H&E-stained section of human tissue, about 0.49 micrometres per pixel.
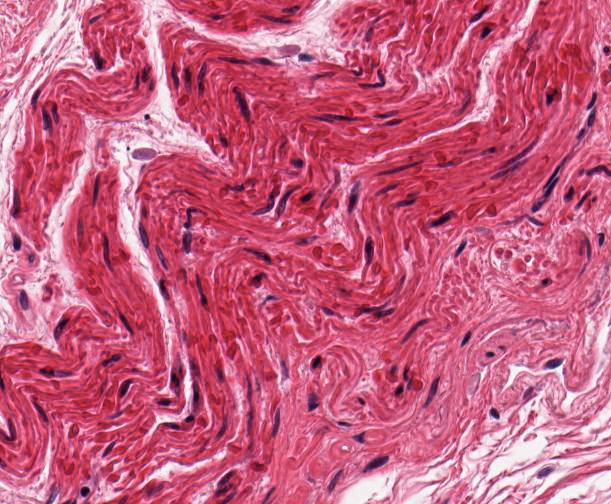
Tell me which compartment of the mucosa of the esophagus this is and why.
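Smooth muscle. Interlacing bundles fill most of the field. Nuclei elongated, cigar-shaped, along the cells; cross-cut bundles give small round profiles, some with central round nuclei.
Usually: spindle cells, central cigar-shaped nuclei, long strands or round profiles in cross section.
Cytoplasm deep pink-red, darker than the connective tissue between bundles.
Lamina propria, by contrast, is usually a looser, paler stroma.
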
